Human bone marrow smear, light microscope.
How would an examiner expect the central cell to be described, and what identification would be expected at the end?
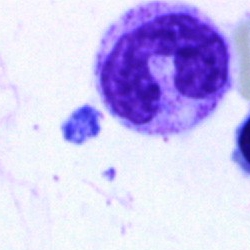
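The cell has a round, smooth outline. Its nucleus is a thick curved band, bent into a horseshoe around a pale centre, and the gap in the curve opens toward the bottom of the cell. The cytoplasm is pale pinkish-lilac. This cell is a band neutrophil.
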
